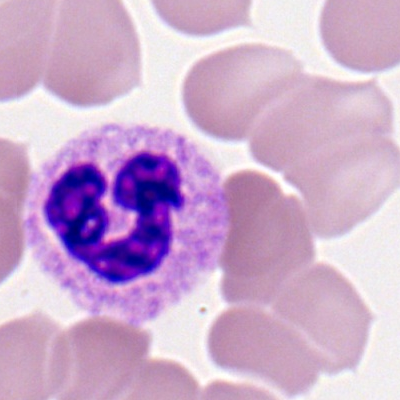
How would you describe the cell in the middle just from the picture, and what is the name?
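A curved nucleus is present, opening toward the top of the cell. Its chromatin is coarsely clumped and dark purple. Around it lies plentiful, pale pink-lilac cytoplasm, through which fine lilac granules are scattered evenly. Answer: segmented neutrophil.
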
